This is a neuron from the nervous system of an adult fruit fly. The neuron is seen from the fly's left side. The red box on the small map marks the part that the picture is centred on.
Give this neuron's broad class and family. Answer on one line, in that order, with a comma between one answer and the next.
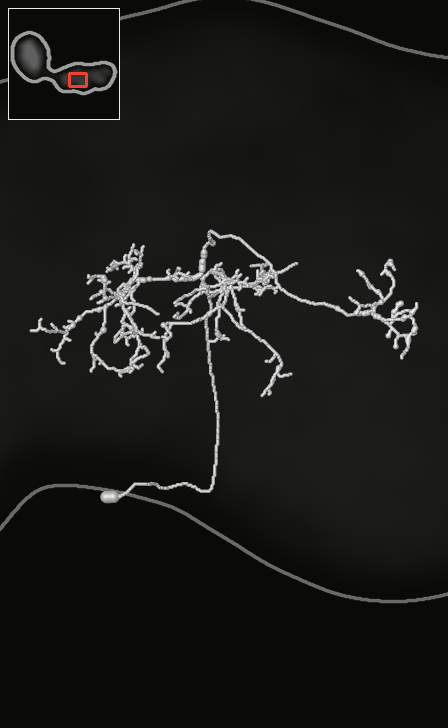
nerve-cord intrinsic neuron, hemilineage 07B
